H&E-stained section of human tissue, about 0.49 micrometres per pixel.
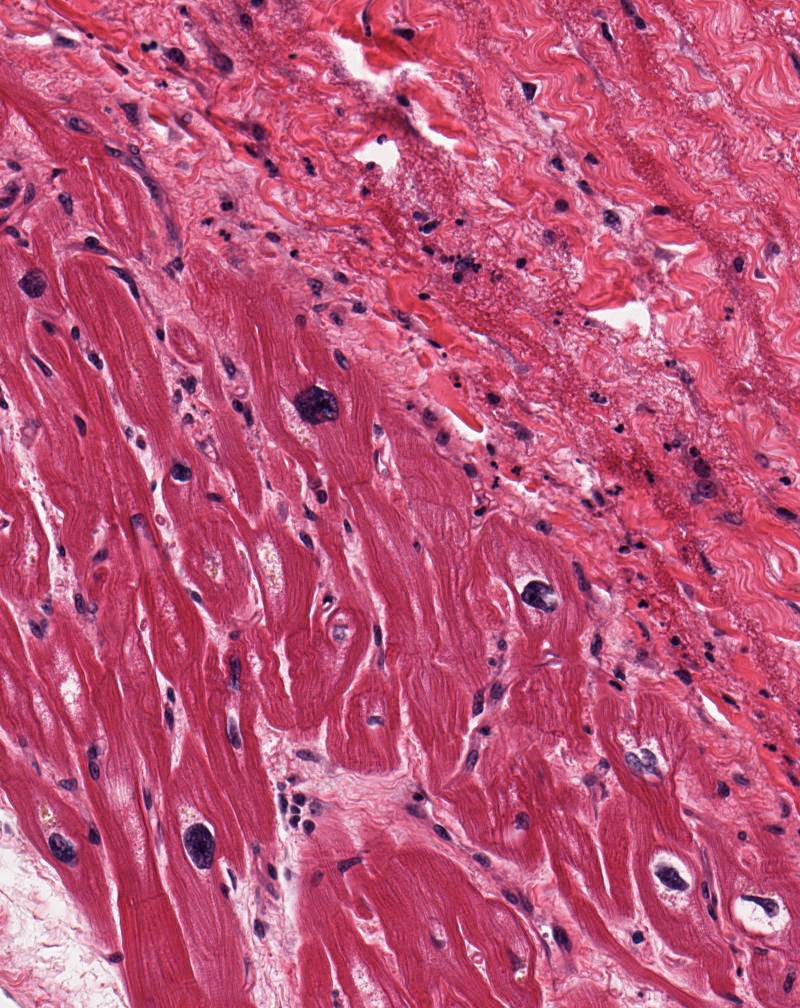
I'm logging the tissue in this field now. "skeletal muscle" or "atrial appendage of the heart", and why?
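Atrial appendage of the heart, not skeletal muscle. The deciding check is nucleus position: several muscle fibres hold a single large, dark, irregular nucleus lying centrally.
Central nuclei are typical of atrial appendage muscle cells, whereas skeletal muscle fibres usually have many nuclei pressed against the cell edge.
Also checked: muscle fills the left and lower field, with a collagen band in the upper right; some nuclei sit in a pale clear zone holding yellow-brown granules.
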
